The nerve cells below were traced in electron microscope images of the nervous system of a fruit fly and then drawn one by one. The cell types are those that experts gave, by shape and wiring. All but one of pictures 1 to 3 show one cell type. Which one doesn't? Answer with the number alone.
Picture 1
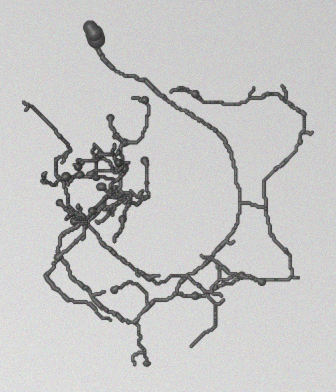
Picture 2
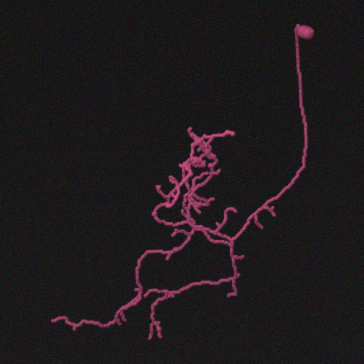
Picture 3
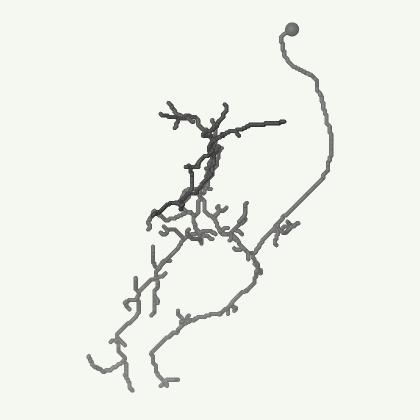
1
